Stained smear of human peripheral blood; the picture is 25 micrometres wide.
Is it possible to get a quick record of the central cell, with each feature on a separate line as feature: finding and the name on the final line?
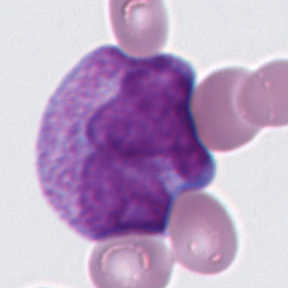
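Outline: smoothly rounded on the left, angular on the right where red cells press into it
Size: about 17 micrometres across
Nucleus: lying toward the right side of the cell
Cytoplasm: a broad crescent filling the left part of the cell
Granules: fine, reddish-purple, densely filling the cytoplasm
Name: atypical promyelocyte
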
